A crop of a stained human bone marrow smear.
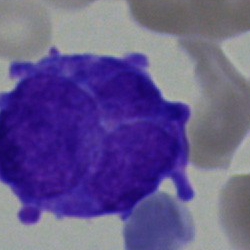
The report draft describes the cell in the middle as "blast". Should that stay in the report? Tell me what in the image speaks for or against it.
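The deciding feature is the cytoplasm, which forms only a scant rim staining deep blue-purple like the nucleus.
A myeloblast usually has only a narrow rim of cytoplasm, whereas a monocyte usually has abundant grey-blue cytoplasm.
The name blast therefore fits, and monocyte does not. The chromatin is finely stippled and fairly evenly spread.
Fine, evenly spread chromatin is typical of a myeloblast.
No distinct granules or nucleoli are seen, several small rounded knob-like blebs project from the edge, and a pale red cell touches the lower edge.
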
